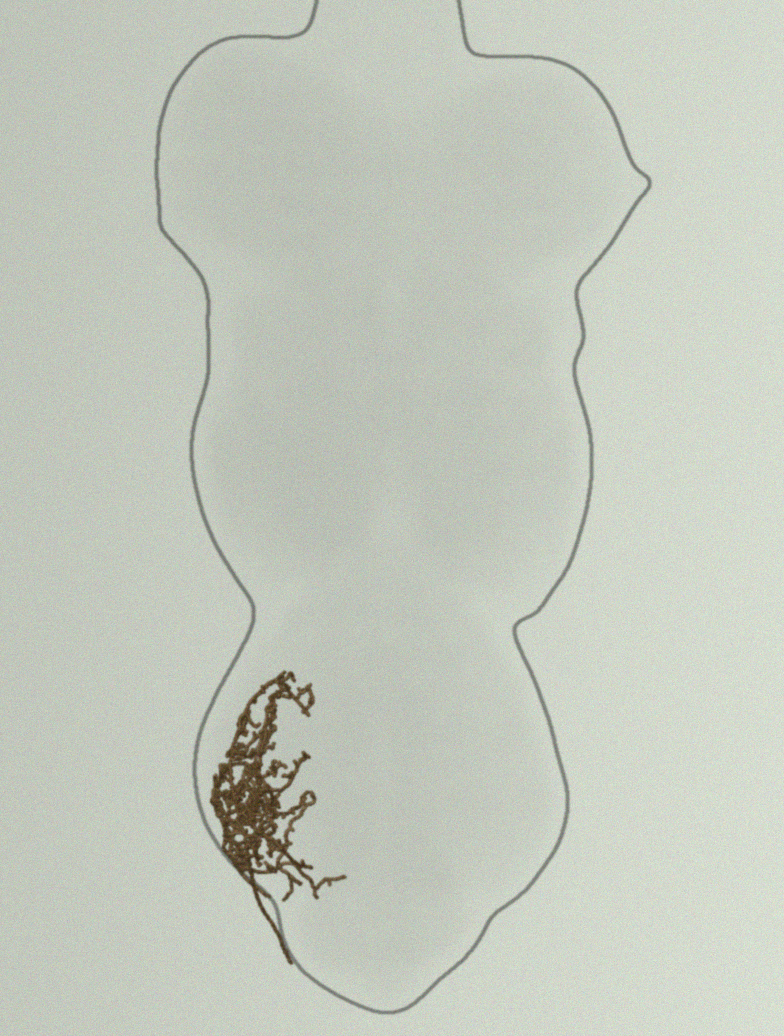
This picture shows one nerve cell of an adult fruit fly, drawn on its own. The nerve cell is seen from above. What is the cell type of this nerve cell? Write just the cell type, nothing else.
Sternal adductor MN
